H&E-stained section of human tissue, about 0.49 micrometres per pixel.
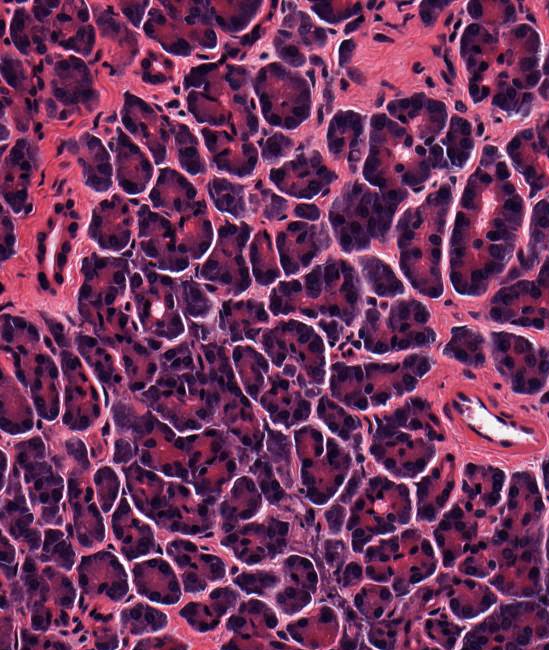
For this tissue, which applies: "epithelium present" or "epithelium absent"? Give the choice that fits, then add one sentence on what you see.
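Epithelium present. The field is filled with closely packed rounded acini, with broader pink fibrous bands crossing the upper left and upper right.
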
